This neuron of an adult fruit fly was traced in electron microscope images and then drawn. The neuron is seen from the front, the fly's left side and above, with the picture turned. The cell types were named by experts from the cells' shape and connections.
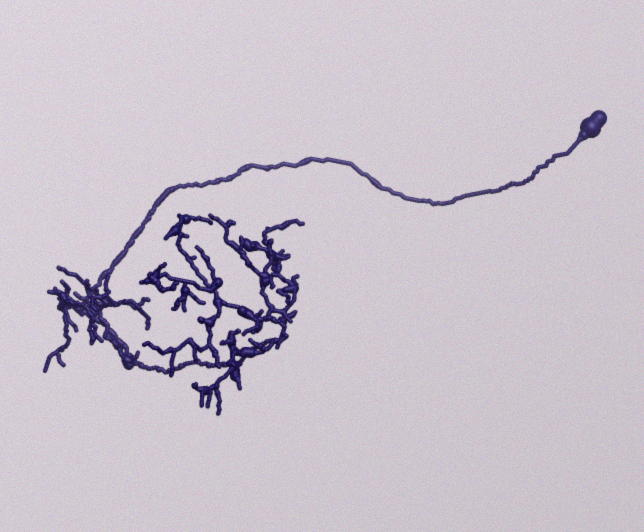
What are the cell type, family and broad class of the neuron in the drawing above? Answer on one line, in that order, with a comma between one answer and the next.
vDeltaG, class CX, central-brain intrinsic neuron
